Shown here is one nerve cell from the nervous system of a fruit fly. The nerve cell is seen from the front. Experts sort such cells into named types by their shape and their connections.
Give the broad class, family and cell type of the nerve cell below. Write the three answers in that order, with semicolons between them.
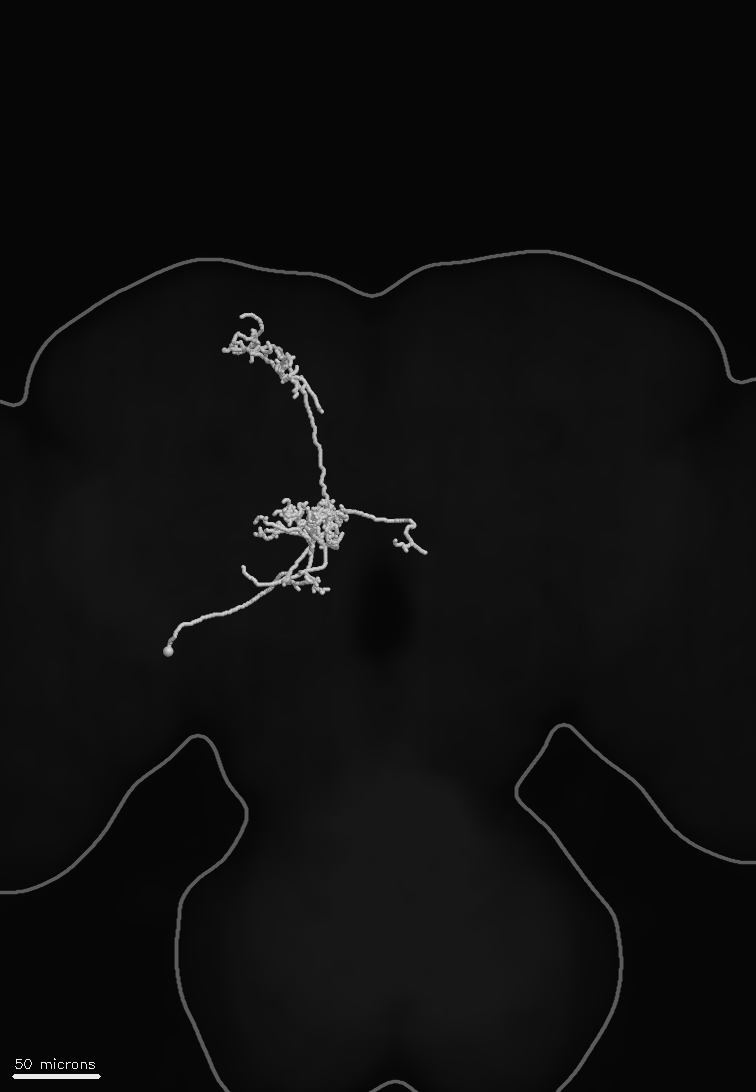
central-brain intrinsic neuron; hemilineage ALlv1; M_lvPNm26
